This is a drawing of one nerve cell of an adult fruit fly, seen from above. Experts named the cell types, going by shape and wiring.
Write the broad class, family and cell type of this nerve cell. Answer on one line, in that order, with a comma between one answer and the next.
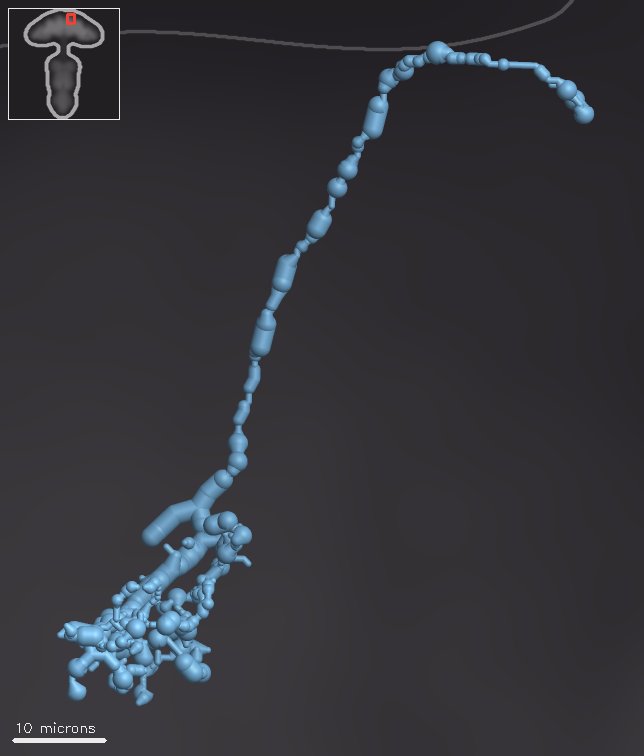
sensory neuron entering the brain, class thermosensory, TRN_VP2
